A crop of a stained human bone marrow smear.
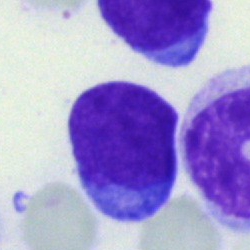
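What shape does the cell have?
Oval and smooth-edged, taller than it is wide.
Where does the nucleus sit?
Toward the upper end, filling most of the cell.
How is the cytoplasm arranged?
Mainly as a blue cap at the bottom of the cell, with a paler patch inside it.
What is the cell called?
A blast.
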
